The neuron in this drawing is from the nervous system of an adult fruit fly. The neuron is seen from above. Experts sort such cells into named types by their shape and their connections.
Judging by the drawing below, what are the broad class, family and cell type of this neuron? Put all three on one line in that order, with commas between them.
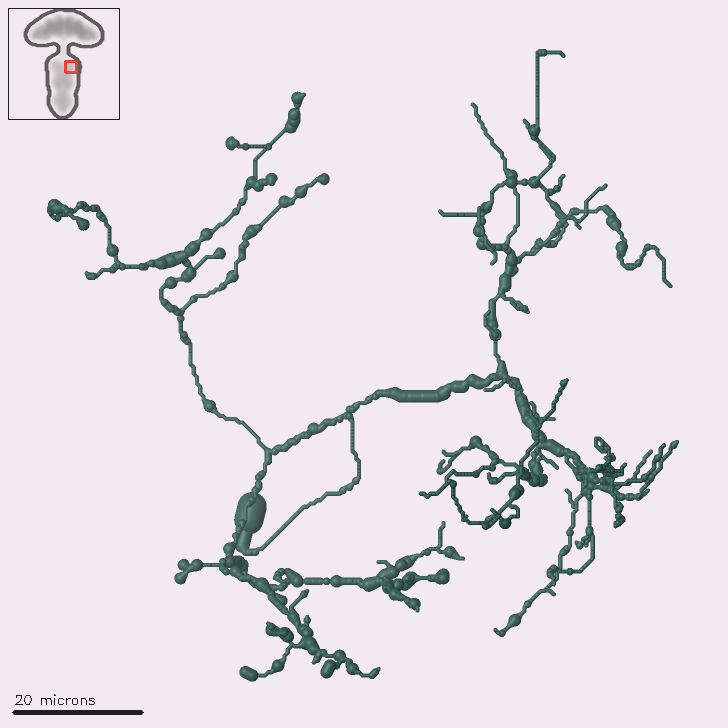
nerve-cord intrinsic neuron, hemilineage 01B, IN01B019_b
